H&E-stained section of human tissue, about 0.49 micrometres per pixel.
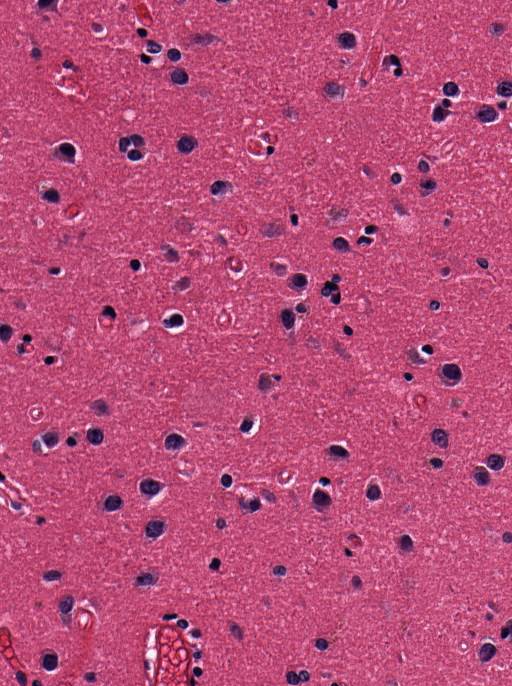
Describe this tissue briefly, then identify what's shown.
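Let me start with the background: the whole field is a finely granular pink neuropil, and cells are scattered through it fairly evenly. Among them I can pick out larger cells with paler nuclei and a rim of purplish cytoplasm; some look angular, even triangular. I find no epithelium, glands or fat cells anywhere, and no bundles of collagen fibres between the cells. This is cerebral cortex.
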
